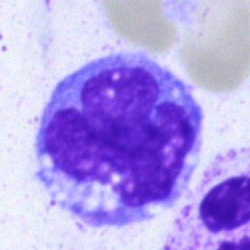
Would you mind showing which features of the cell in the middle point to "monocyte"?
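In this monocyte the chromatin is dark purple, with a mottled, clumped texture. No distinct nucleolus is visible in the nucleus. Several clear vacuoles sit in the cytoplasm below the nucleus, and the cytoplasm shows no coarse coloured granules.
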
